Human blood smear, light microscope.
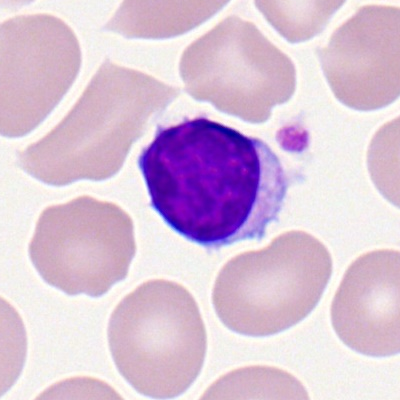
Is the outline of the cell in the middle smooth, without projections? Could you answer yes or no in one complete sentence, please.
No, the cell's outline is ragged or frayed, or carries projections, blebs or tags.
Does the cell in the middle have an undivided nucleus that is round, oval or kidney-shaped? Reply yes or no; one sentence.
Yes, the nucleus of this cell is one compact round, oval or kidney-shaped mass.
